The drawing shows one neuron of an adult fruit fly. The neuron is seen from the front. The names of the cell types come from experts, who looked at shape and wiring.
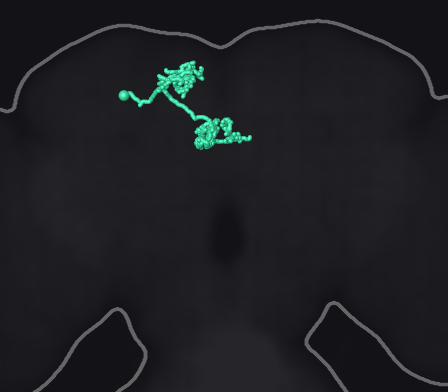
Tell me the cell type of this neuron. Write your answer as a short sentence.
The cell type is PAM01.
